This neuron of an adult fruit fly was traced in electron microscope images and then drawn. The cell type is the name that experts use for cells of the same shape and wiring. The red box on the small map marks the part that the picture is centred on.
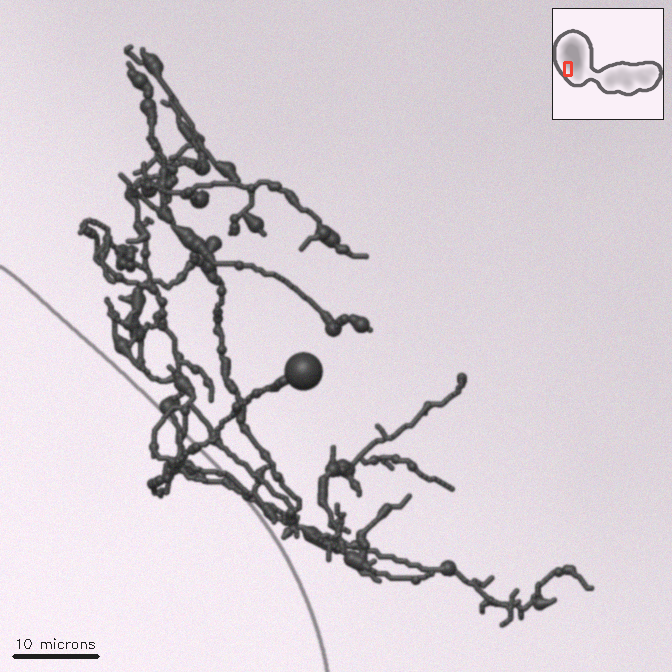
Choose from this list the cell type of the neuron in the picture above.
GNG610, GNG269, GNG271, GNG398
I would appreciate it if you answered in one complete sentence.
This particular neuron has the cell type GNG610.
